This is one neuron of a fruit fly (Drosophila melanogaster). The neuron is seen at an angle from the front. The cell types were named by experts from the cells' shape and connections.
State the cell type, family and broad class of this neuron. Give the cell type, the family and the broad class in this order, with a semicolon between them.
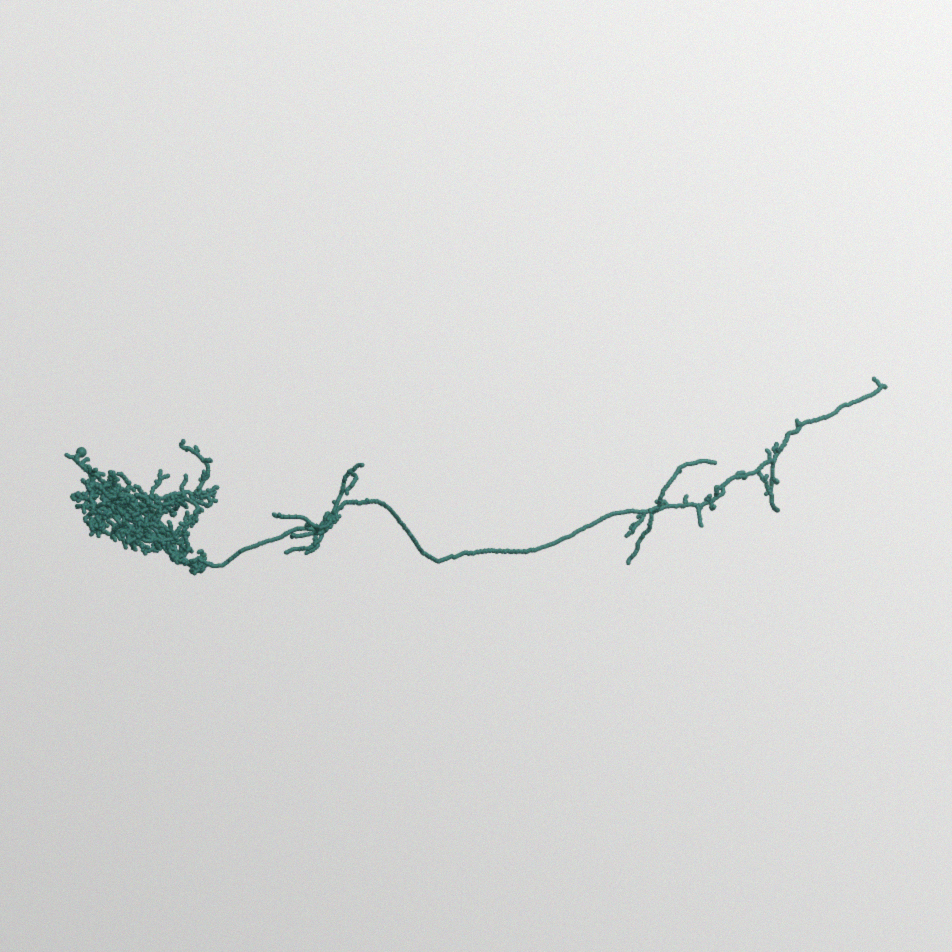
DNge080; DNge; descending neuron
